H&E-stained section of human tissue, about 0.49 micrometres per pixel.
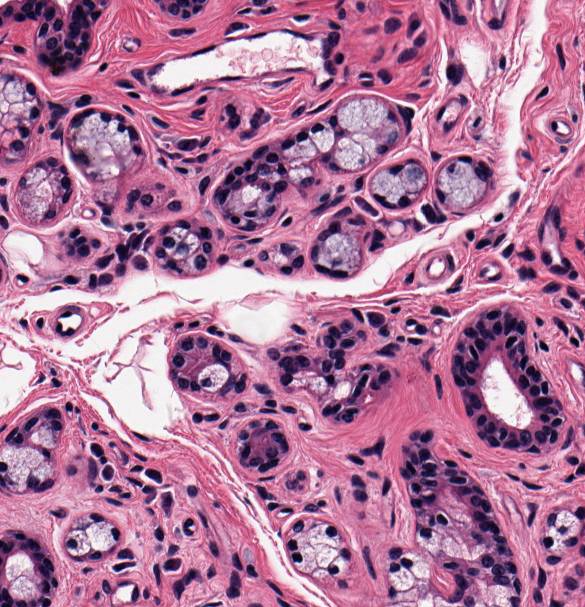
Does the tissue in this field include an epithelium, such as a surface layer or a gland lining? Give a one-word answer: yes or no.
Yes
